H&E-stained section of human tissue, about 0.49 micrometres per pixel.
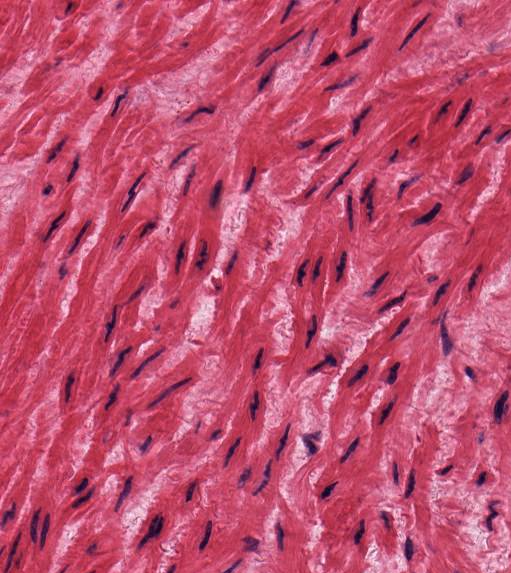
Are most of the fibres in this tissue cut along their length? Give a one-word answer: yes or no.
Yes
